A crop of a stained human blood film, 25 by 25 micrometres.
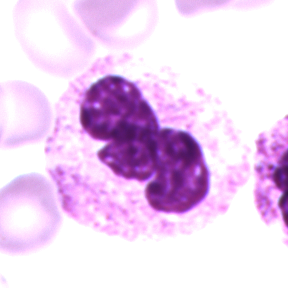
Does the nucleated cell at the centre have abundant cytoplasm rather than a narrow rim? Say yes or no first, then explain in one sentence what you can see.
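Yes. The cytoplasm is abundant and pale pink.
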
